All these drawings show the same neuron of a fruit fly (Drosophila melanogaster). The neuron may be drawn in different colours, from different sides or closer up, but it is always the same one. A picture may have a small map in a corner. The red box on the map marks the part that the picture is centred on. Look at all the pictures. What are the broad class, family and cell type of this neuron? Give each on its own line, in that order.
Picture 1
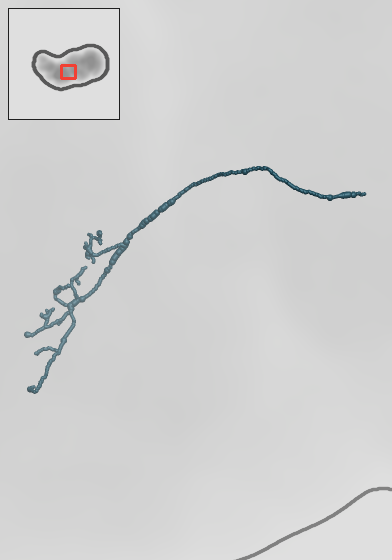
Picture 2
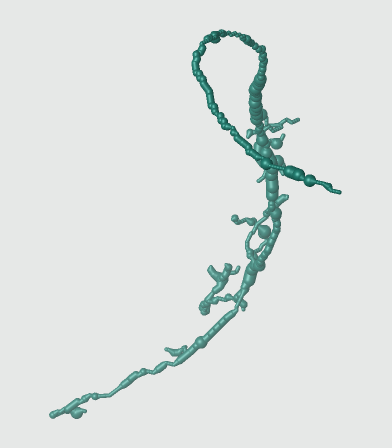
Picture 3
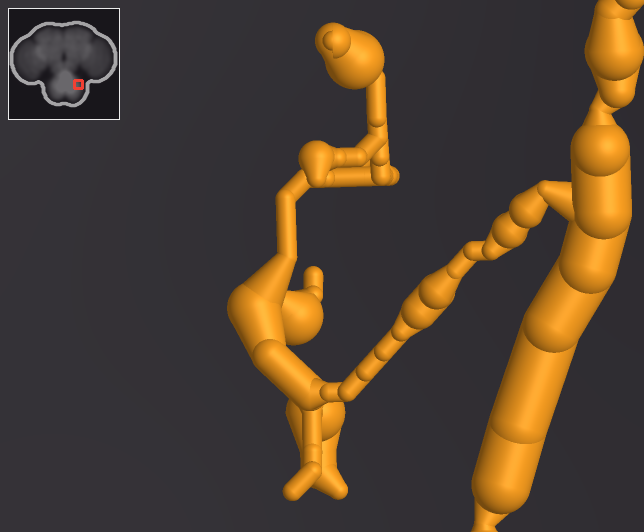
sensory neuron entering the nerve cord
class mechanosensory tactile
SNta11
